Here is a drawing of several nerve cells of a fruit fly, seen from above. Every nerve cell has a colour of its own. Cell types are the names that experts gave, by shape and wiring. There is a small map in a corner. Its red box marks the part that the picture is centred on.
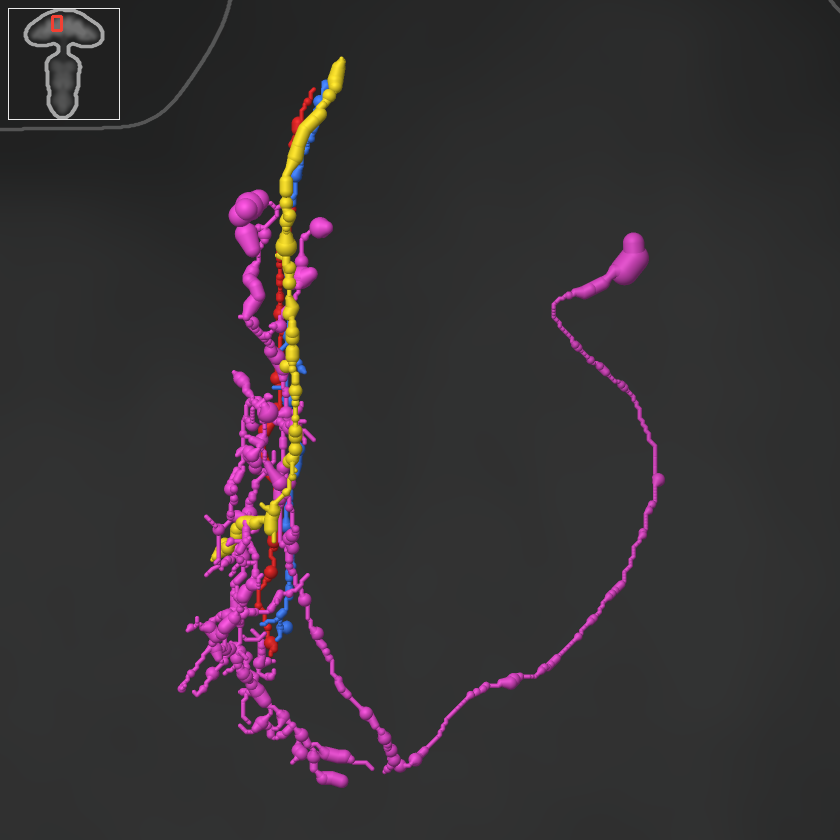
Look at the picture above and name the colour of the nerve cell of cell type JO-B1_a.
yellow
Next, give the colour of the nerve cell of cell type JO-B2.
red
